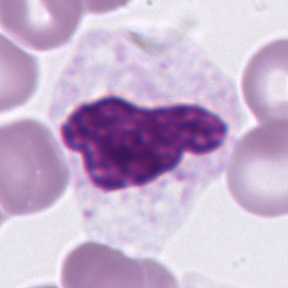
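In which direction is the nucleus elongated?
From side to side; it is wider than it is tall.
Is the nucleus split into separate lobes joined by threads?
No; it is one undivided mass with a bumpy, indented outline.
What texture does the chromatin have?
It is dark purple and mottled, with an uneven look.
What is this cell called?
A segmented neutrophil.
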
